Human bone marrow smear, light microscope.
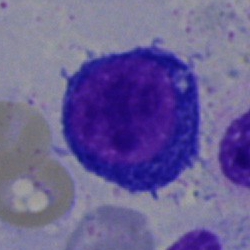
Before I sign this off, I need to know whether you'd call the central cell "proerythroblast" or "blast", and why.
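This is a proerythroblast. Its cytoplasm stains a deep, dark blue, and the chromatin is fine-textured, without coarse dark blocks. A small pale clear spot lies in the cytoplasm at the upper right. Several small short projections stick out from the cell edge.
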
